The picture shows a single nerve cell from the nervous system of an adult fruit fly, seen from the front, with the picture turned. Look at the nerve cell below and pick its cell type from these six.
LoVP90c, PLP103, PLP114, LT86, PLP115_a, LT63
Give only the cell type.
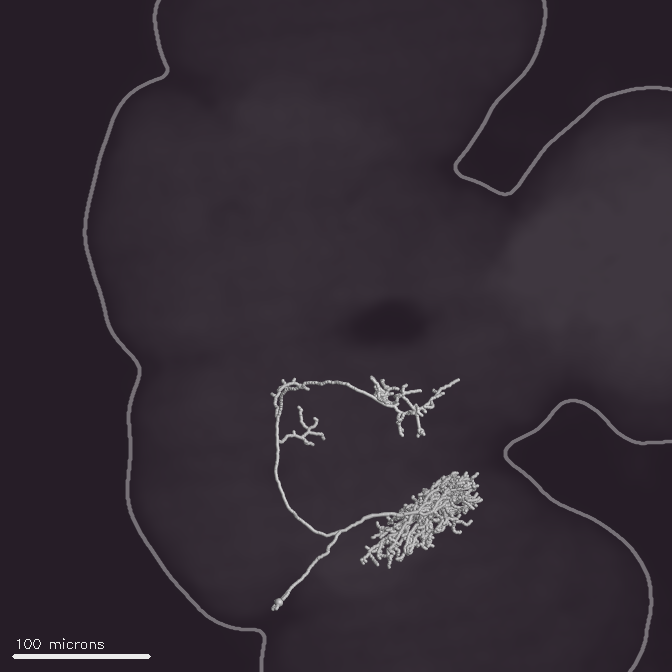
LoVP90c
